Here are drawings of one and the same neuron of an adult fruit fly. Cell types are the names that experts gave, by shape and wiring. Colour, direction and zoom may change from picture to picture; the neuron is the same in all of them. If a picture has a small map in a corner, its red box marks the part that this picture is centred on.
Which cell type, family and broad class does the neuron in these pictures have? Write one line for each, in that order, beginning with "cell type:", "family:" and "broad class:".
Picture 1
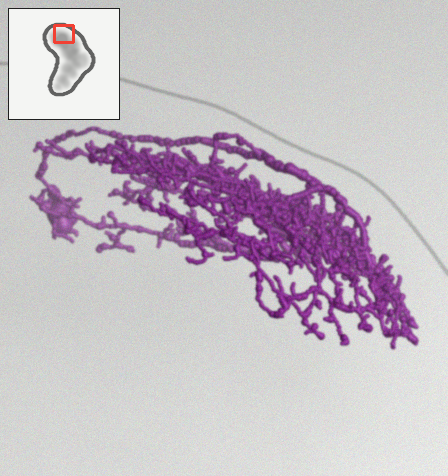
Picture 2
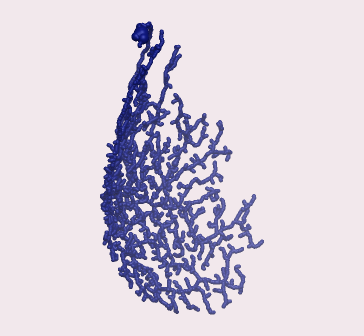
cell type: Dm19
family: Dm
broad class: optic-lobe intrinsic neuron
